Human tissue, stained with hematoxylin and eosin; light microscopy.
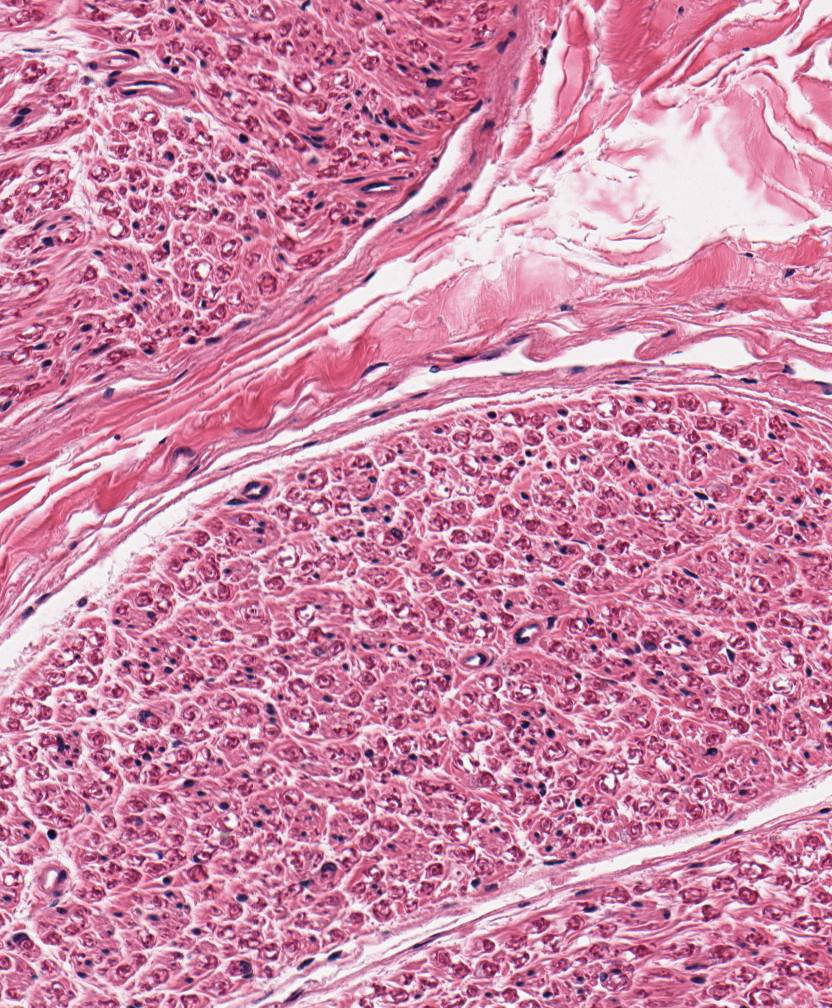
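Tibial nerve, with a large oval fascicle across the centre, another at upper left and part of a third at the bottom edge. In the central fascicle, cross-cut fibres are small pink dots in pale rings. A thin layered sheath of flattened cells with elongated dark nuclei bounds each. Dense, deep-pink collagenous connective tissue separates them, widest at upper right.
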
